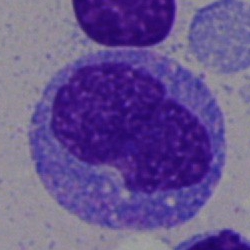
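Monocyte in a stained human bone marrow smear. The nucleus is indented along its lower edge into a kidney shape, and its clumped chromatin shows scattered paler spots between darker areas. The cytoplasm, wider below the nucleus than above, holds scattered fine pinkish-violet granules.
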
